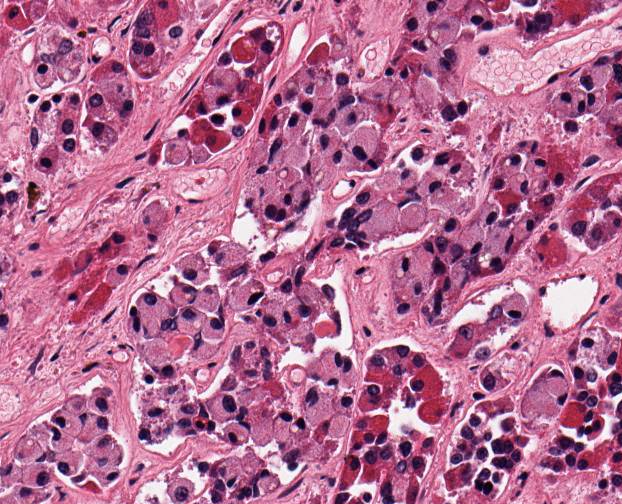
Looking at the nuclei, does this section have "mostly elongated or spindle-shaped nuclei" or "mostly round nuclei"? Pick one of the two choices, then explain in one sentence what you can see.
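Mostly round nuclei. The nuclei of the nest cells are round and darkly stained.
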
